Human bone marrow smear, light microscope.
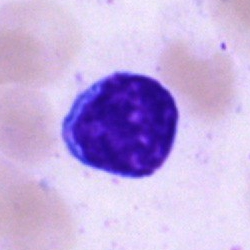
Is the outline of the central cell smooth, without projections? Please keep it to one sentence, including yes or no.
Yes, the edge of this cell is smooth and even.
